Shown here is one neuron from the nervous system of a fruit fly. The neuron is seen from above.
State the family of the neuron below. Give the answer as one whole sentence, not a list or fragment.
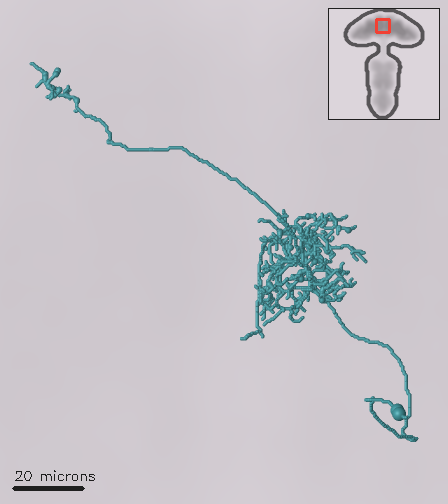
The neuron is a member of the class CX family.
